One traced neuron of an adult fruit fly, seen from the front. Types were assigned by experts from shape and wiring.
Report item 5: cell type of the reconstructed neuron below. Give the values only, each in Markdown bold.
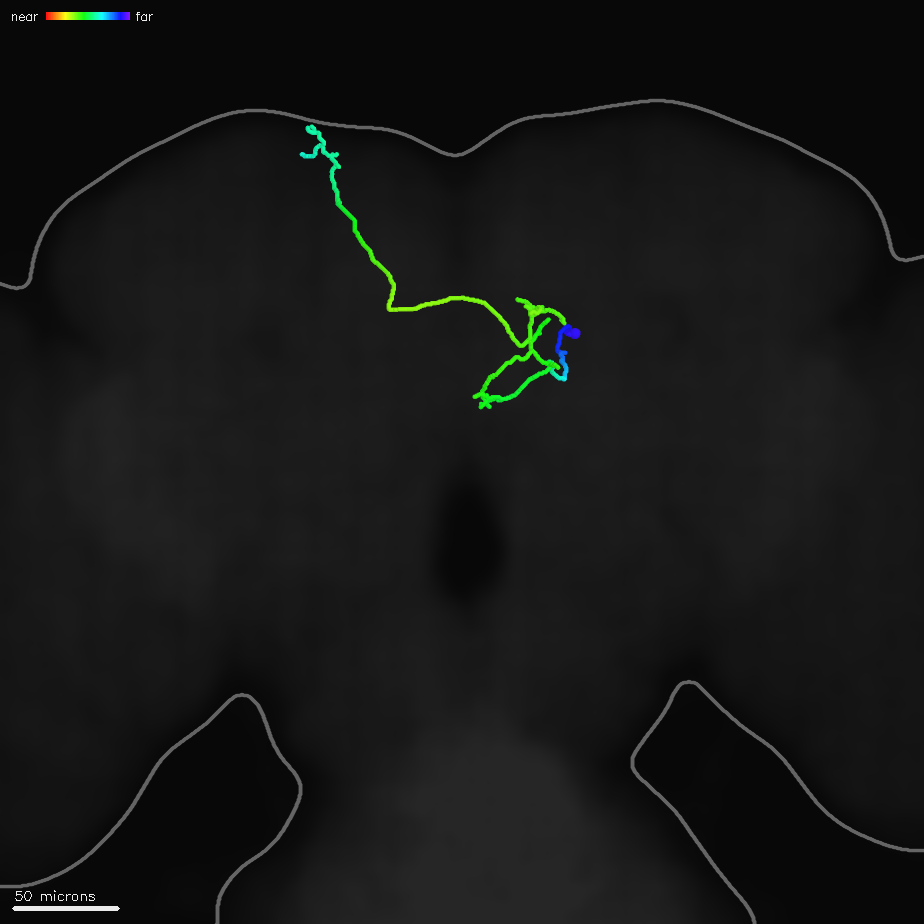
**FS4A**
